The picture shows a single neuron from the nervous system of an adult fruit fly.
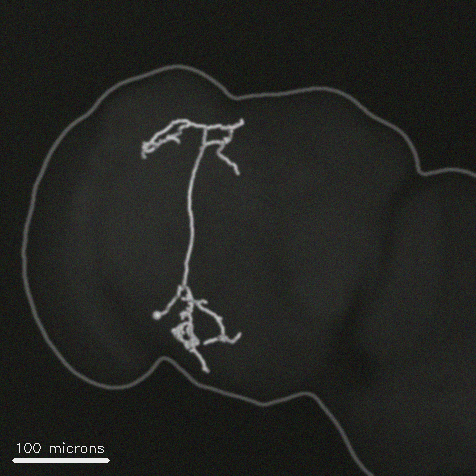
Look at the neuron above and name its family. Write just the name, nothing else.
hemilineage FLAa2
